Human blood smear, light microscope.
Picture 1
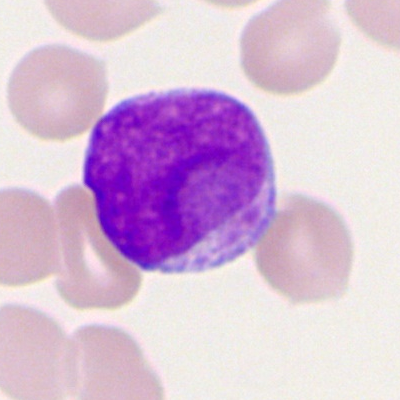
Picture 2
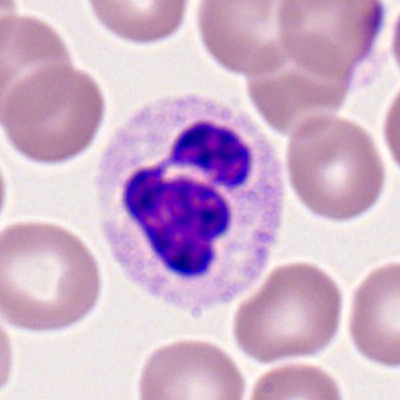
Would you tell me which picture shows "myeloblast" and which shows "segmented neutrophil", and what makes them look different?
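Here picture 1 is the myeloblast and picture 2 the segmented neutrophil. Start with the cytoplasm, where they differ most: in the myeloblast it is scant, just a narrow pale lilac-blue crescent along the lower right edge, while in the segmented neutrophil it is abundant and pale pink.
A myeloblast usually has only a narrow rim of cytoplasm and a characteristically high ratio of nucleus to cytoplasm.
The segmented neutrophil's cytoplasm also has fine lilac granules scattered evenly through it.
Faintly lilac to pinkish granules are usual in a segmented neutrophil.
Its nucleus is in two lobes, the larger to the lower left and the smaller to the upper right, with dense, dark purple, clumped chromatin. Both outlines are smooth: round in the segmented neutrophil, roughly rounded with a few slightly flattened sides in the myeloblast. The myeloblast's cytoplasm shows no clear vacuoles.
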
